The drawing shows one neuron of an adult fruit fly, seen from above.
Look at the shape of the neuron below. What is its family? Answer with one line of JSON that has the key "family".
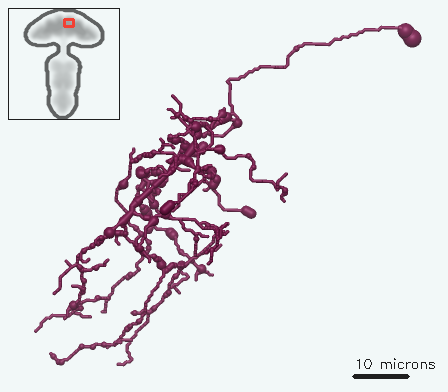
{"family": "hemilineage TRdl_b"}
